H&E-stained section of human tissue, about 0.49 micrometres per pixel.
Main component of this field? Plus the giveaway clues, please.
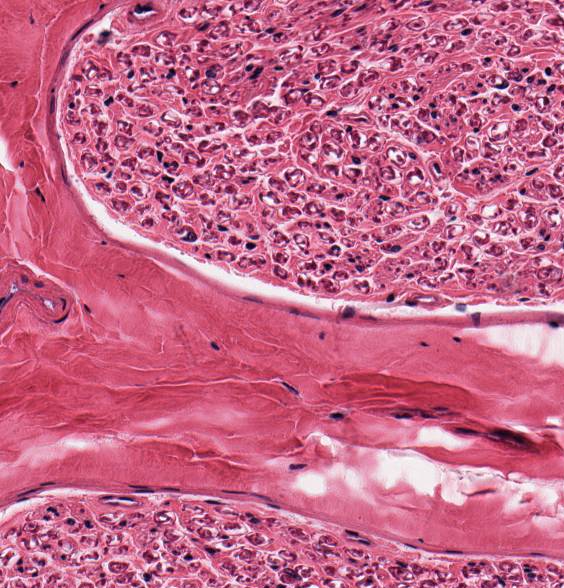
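Nerve fascicle is what the field mainly shows, two of them in cross section: a large oval one in the upper right and another along the bottom edge. Each is packed with small round fibre profiles, many showing a pale ring around a central dot, as myelinated nerve fibres look in cross section.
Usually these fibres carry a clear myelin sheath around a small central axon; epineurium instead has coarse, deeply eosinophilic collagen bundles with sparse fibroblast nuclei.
Between them a broad band of dense pink collagen with few elongated nuclei runs horizontally across the middle.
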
